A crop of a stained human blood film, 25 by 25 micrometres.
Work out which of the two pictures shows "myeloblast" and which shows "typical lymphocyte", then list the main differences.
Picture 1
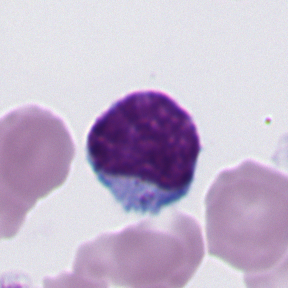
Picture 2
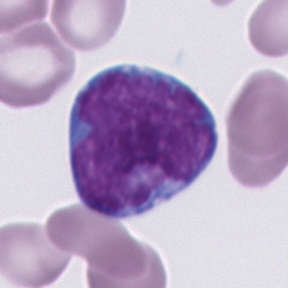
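In the first picture you are looking at a typical lymphocyte, and in the second at a myeloblast. Start with size: the lymphocyte is about 10 micrometres across, while the myeloblast is larger, at about 13 micrometres. Now the nucleus: in the lymphocyte it measures about 10 by 8 micrometres and its chromatin is dark purple with a mottled, patchy texture, whereas in the myeloblast it fills about 80% of the cell's area, has a small notch on its left side and shows a paler patch in its lower part. Turn to the cytoplasm: the lymphocyte's is pale blue and forms a crescent mainly below the nucleus, while the myeloblast's is blue and forms only a thin rim around the nucleus. Look below the lymphocyte's nucleus and you will find a few small purple granules in the pale cytoplasm. The lower edge of that cytoplasm also looks faintly frayed rather than smooth.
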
